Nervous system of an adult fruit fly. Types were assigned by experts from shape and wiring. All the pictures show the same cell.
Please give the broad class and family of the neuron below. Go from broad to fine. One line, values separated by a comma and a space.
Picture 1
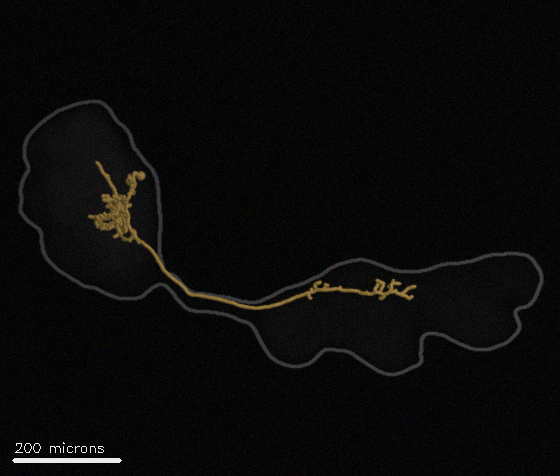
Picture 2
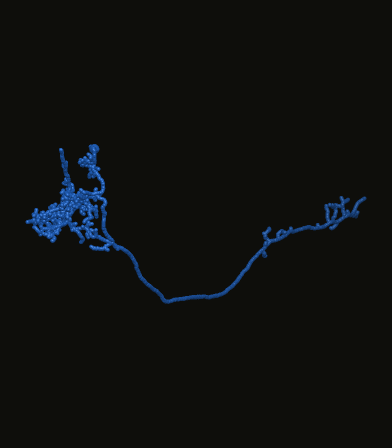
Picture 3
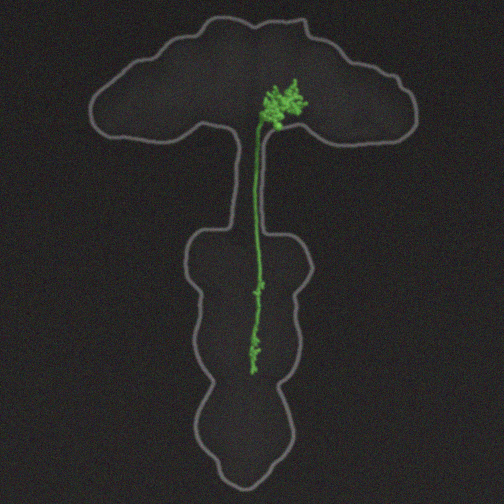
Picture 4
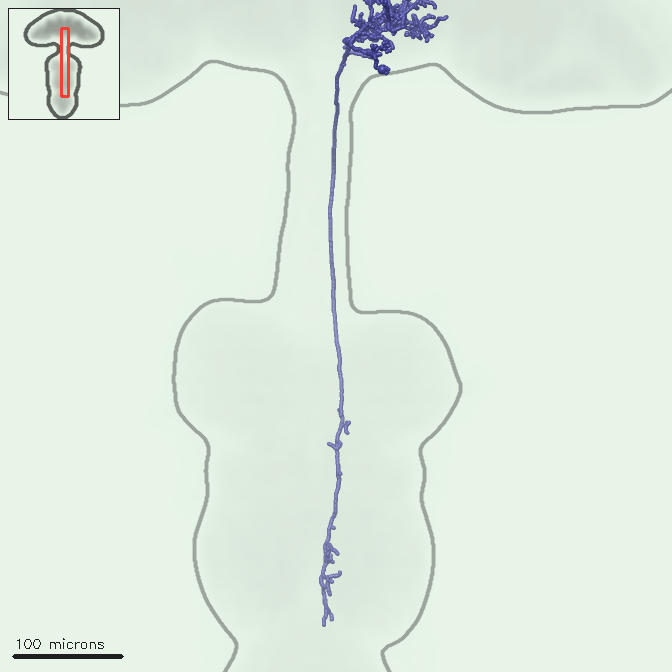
descending neuron, DNp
